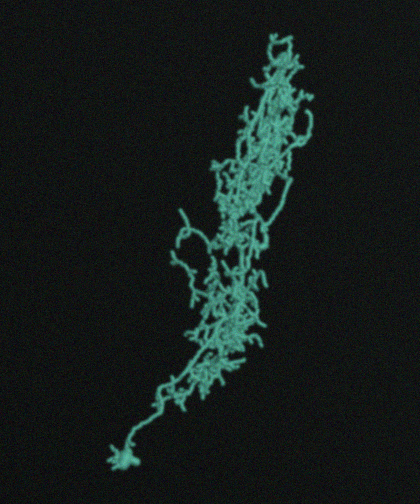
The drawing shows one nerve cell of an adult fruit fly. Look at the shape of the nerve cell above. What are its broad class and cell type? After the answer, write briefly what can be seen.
Its broad class is central-brain intrinsic neuron. The cell type is GNG068. Dozens of branch ends can be seen. In this view it is taller than it is wide.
